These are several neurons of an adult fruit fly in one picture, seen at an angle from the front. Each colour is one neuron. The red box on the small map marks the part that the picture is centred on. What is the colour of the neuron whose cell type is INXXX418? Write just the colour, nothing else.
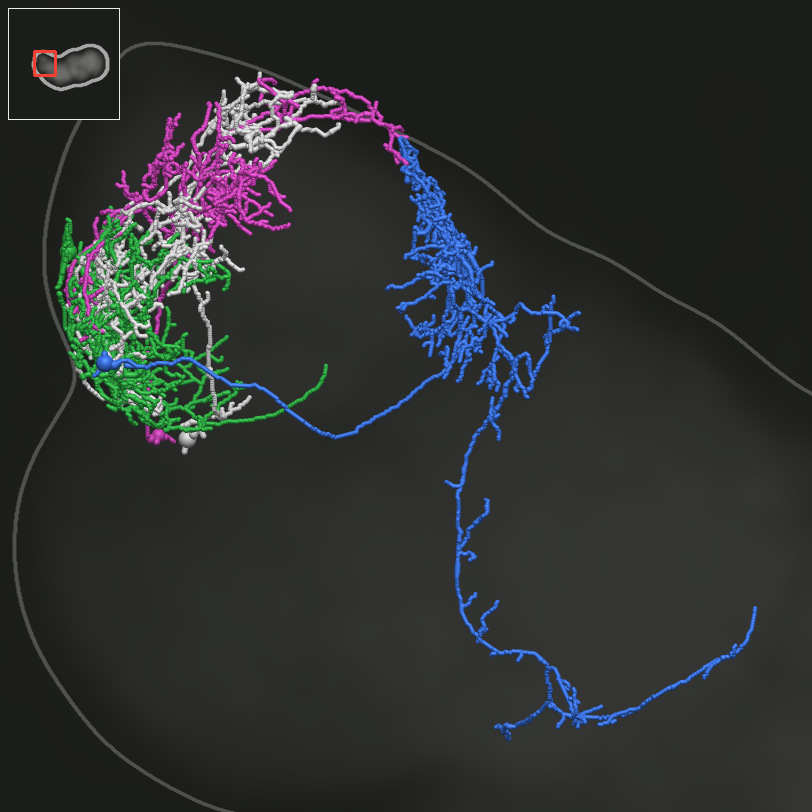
magenta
